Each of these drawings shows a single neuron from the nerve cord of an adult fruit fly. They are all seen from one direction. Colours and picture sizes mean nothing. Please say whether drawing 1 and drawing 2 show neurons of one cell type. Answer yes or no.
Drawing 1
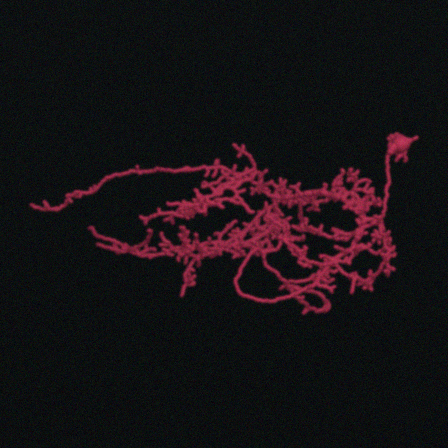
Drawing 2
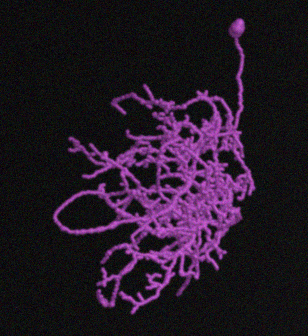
no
